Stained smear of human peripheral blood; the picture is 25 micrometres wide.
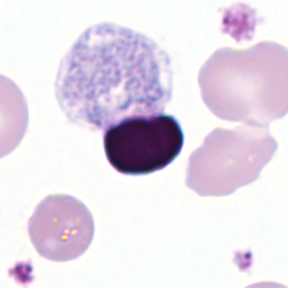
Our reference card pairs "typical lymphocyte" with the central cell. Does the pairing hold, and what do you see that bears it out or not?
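No, this isn't a typical lymphocyte; the central cell is a normoblast. Start with the nucleus: its chromatin is uniformly dense and very dark purple.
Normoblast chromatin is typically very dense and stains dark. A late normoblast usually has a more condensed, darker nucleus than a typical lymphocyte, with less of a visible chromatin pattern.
So this even, very dark chromatin speaks for normoblast and against typical lymphocyte. Now notice where the nucleus sits: at the lower edge of the cell, bulging beyond the outline of the cytoplasm. The cytoplasm covers more area than the nucleus, is pale lilac-blue with a mottled, lacy texture, and has a roughly rounded but irregular outline.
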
